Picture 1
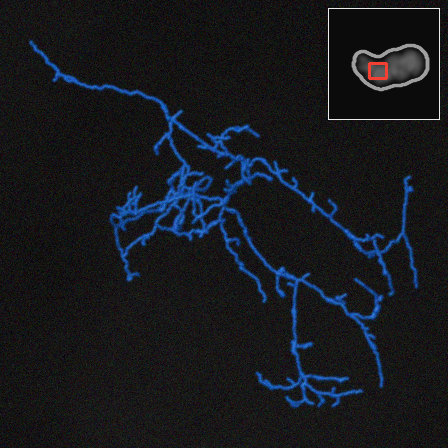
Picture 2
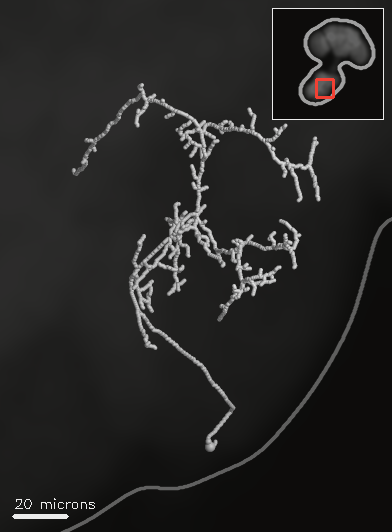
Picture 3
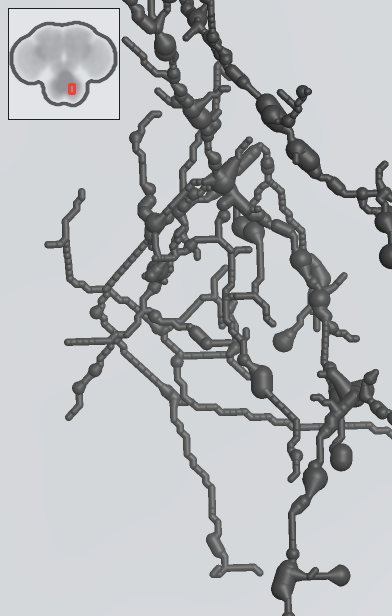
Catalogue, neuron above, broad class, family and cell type: nerve-cord intrinsic neuron; hemilineage 21A; IN21A058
